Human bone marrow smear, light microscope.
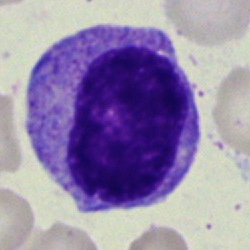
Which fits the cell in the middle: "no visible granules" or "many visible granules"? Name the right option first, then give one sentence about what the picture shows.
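Many visible granules. Fine purple granules are scattered through the cytoplasm.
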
